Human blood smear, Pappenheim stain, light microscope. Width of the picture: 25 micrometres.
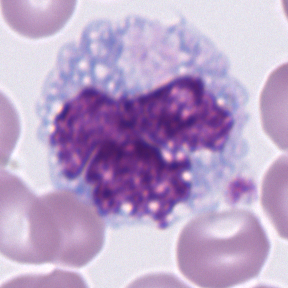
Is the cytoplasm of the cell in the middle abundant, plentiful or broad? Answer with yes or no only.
Yes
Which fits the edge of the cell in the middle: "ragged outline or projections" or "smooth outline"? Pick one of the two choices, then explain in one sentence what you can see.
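Ragged outline or projections. The cell outline is irregular, with a ragged, uneven border.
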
